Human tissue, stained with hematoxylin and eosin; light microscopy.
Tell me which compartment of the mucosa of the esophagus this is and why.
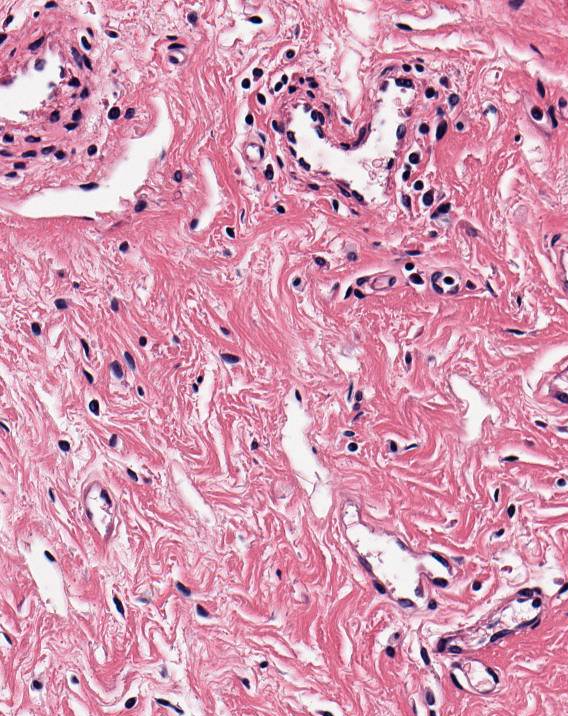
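Loose connective tissue. Pink collagenous stroma across the whole field; no epithelium. Dark spindle-shaped fibroblast nuclei, sparse, between collagen bundles.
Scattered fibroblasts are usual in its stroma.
Vessel lumens mostly empty, with few or no red blood cells.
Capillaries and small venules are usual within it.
No fat cells.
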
